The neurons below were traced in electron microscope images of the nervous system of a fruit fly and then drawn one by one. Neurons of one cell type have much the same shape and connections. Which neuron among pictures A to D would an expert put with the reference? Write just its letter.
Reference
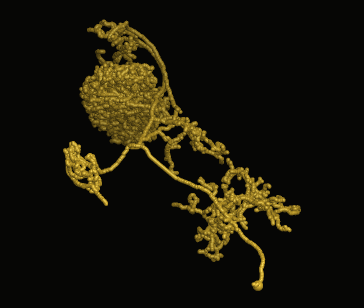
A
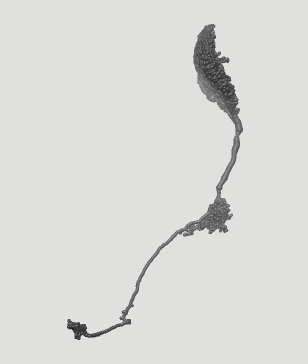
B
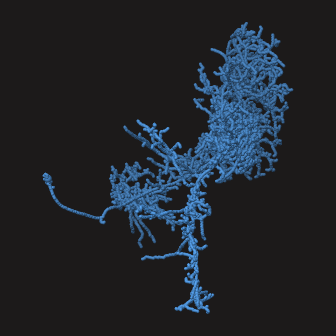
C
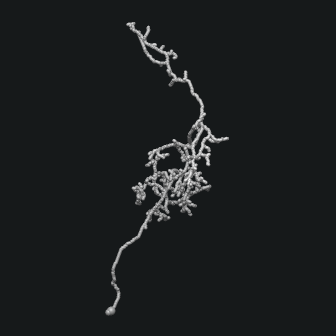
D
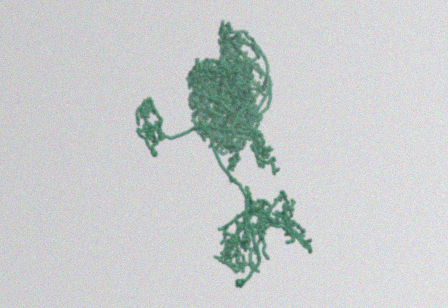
D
